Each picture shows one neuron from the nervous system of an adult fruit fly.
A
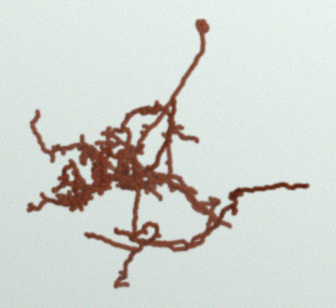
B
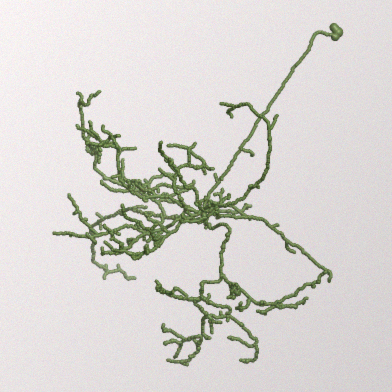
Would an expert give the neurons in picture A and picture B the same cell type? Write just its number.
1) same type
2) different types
2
